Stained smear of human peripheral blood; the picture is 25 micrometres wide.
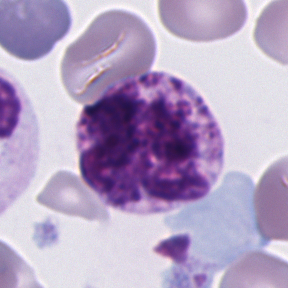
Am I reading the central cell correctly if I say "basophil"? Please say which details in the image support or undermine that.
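Nucleus: it appears split into two lobes by a notch at its lower edge, which goes with basophil.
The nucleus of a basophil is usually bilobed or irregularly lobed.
Granules over the nucleus: coarse dark purple granules lie over it and partly hide its outline, which also goes with basophil.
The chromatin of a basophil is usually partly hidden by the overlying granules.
Granule spacing: the granules are scattered, with pale lilac-pink cytoplasm between them, which goes against atypical promyelocyte.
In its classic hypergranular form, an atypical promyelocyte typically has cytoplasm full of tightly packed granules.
Granule coarseness: the granules are coarse and plainly seen, which also goes against atypical promyelocyte.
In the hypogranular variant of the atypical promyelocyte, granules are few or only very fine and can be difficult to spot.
Outline: roughly round and smooth. Verdict: basophil fits.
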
